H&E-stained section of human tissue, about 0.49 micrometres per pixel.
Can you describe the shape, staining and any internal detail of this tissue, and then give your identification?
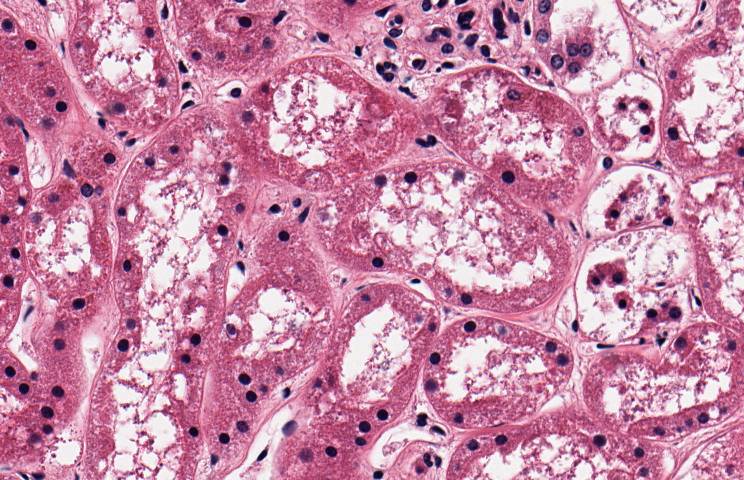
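Tubules lined by a single layer of cuboidal to low columnar epithelial cells. Cytoplasm abundant, finely granular, deeply eosinophilic. Nuclei small, round, dark, mostly toward the cell base. Borders between neighbouring lining cells within a tubule hard to make out. Tissue: renal cortex.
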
